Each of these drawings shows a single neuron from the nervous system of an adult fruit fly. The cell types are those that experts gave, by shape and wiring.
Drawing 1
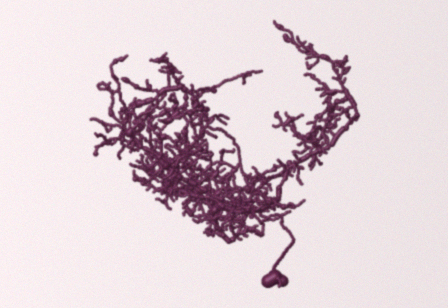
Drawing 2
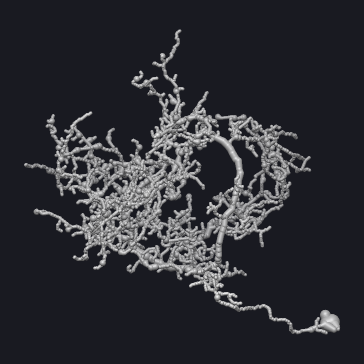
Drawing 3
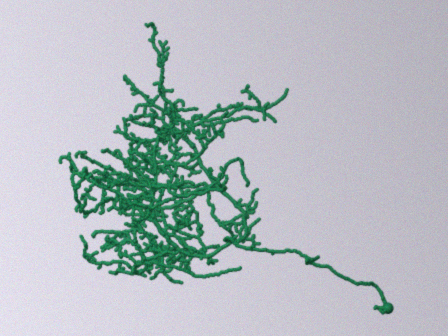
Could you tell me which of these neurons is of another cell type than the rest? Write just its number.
1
